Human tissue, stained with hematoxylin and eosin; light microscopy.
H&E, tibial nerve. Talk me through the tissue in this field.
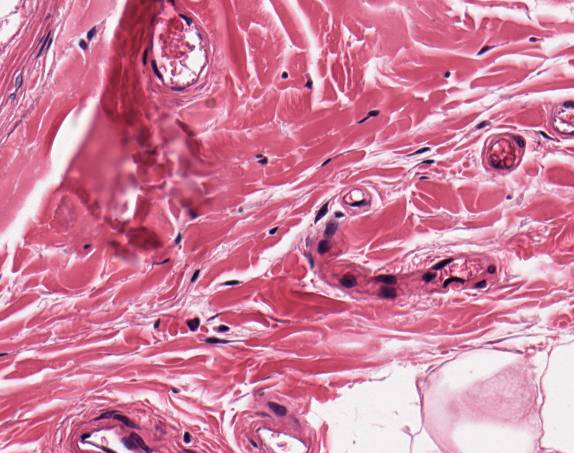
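Thick, pink-staining collagen bundles running in varied directions take up most of this field. Between them lie sparse small, dark, elongated fibroblast nuclei. Small round vessels holding red blood cells sit at the upper centre-left and at the right edge. I find no epithelium.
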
